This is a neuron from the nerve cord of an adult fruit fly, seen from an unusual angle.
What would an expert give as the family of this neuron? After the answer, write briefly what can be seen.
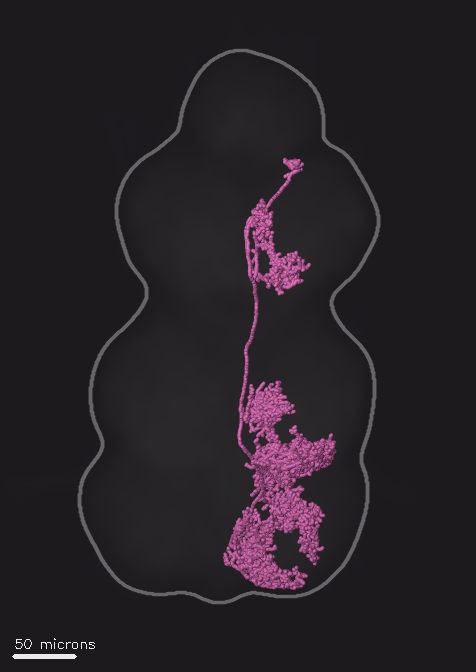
Its family is hemilineage 01B. This is a nerve-cord intrinsic neuron. By the scale bar it is about 350 microns tall in this view. The picture shows dozens of branch ends.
